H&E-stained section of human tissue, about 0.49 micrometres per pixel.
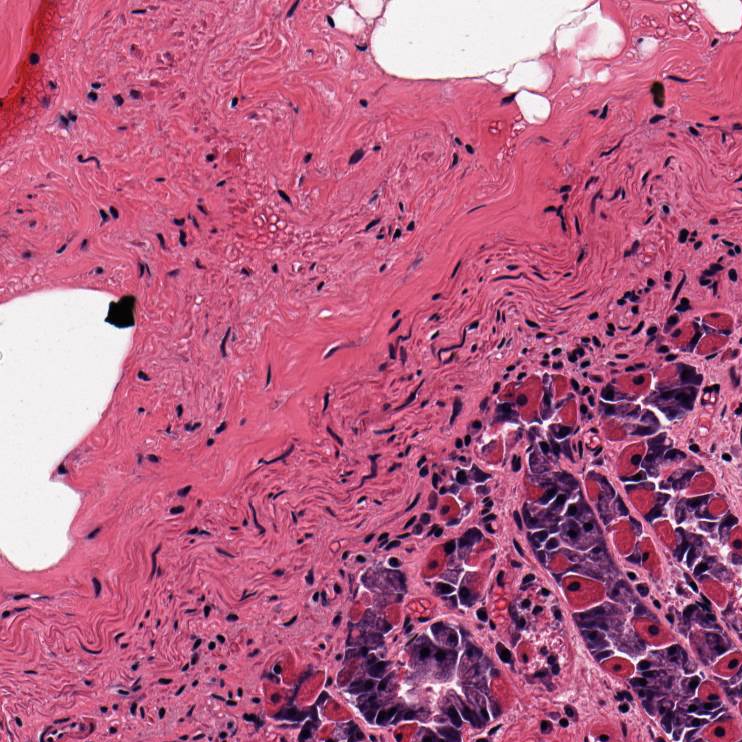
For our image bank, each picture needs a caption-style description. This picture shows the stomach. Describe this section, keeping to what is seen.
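Glandular tissue sits in the lower right, and fibrous stroma fills the rest. Among the glandular cells I notice large round-to-polygonal cells with bright pink cytoplasm and one central round nucleus. Many cells between those pink ones have dark purple granular cytoplasm. At the top edge, a few empty fat cell vacuoles.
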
